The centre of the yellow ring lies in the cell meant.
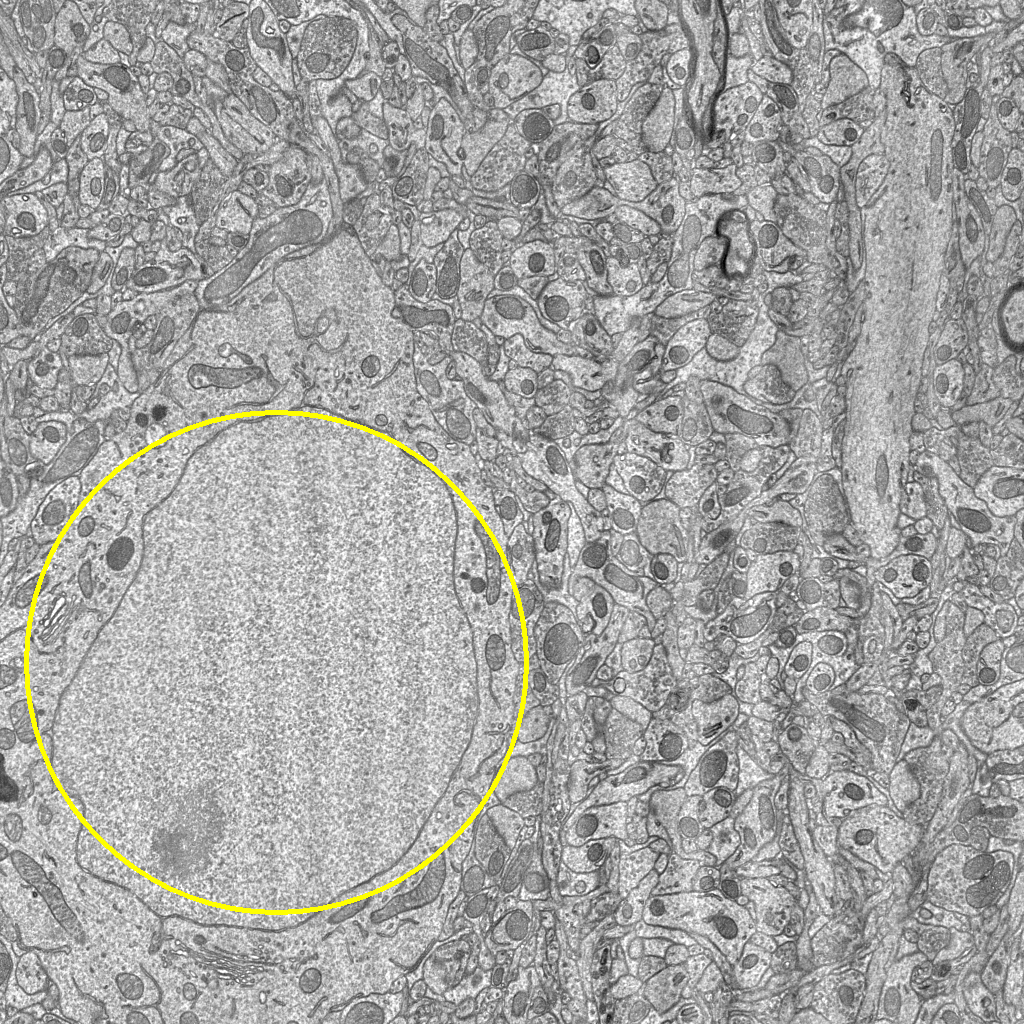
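An excitatory neuron. Nucleus large and oval, filling most of the ring. Envelope smooth, without deep infoldings. Chromatin pale and finely dispersed; no dark clumps line the envelope. A few scattered mitochondria in the cytoplasmic rim on both sides of the nucleus.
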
